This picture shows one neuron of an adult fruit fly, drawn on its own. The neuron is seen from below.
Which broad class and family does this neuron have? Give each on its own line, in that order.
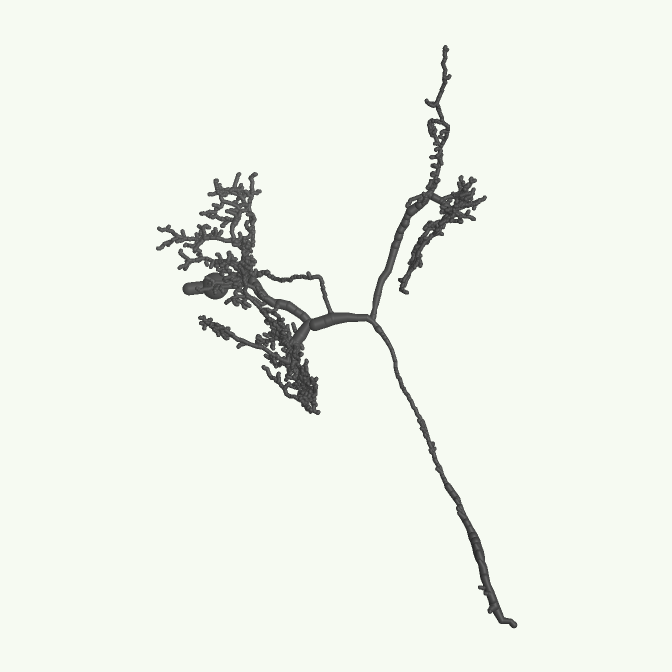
motor neuron of the brain
CvN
